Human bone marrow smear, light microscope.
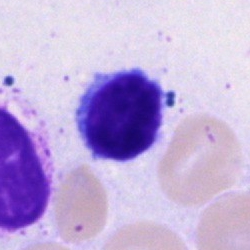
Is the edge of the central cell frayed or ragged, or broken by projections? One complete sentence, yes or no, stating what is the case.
Yes, in outline this cell is rough rather than smooth and even.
